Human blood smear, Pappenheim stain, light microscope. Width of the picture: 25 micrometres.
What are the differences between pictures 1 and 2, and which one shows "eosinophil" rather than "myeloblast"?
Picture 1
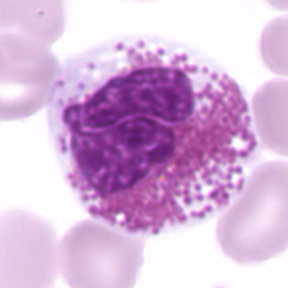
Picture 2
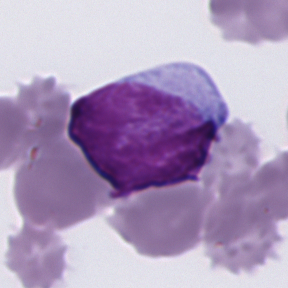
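The eosinophil's the one in picture 1, and the myeloblast is in picture 2. Quickest difference is the granules: the eosinophil's cytoplasm is packed with round, pinkish-red granules of similar size, with pale, nearly colourless cytoplasm between them, while the myeloblast shows no granules at all. In the eosinophil the chromatin is dark purple and coarsely clumped, with no nucleoli visible.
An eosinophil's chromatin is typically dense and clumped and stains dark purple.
The myeloblast's nucleus is a single unlobed mass of about 13 by 10 micrometres in a cell of about 15 by 11 micrometres, filling about 70% of the cell's area.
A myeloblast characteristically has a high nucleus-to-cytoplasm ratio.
Its cytoplasm sits as a pale blue cap on the upper right side, and along most of the rest of the outline the nucleus runs right to the cell edge with no visible rim of cytoplasm. No vacuoles there either, and the outline is angular, made of several fairly straight edges. Around the eosinophil, only pale pink cells without nuclei lie near the edges of the picture.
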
